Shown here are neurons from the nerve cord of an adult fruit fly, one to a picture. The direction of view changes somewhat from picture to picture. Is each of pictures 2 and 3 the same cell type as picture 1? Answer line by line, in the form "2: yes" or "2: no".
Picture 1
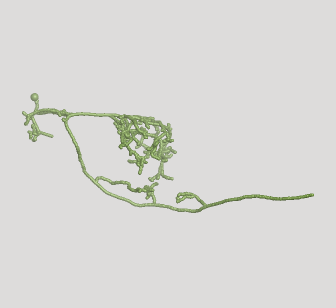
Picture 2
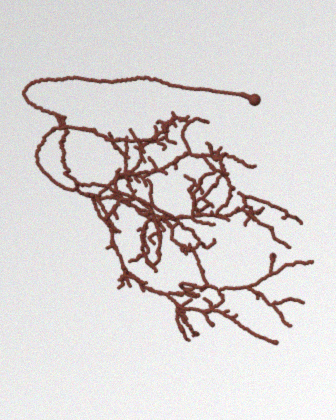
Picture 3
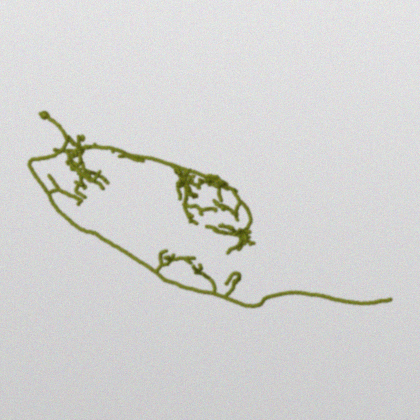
2: no
3: yes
